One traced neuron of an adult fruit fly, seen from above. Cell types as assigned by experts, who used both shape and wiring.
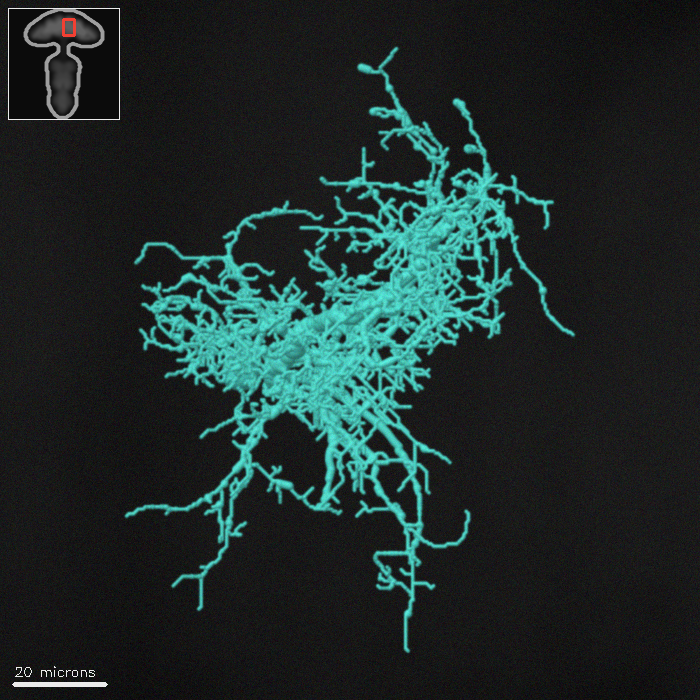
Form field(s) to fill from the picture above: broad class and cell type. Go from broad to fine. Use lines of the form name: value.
broad class: central-brain intrinsic neuron
cell type: GNG494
